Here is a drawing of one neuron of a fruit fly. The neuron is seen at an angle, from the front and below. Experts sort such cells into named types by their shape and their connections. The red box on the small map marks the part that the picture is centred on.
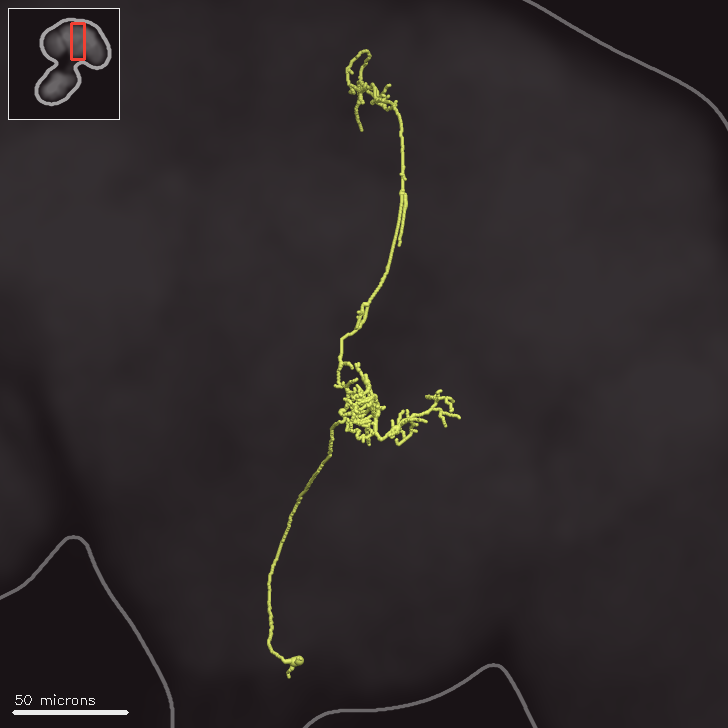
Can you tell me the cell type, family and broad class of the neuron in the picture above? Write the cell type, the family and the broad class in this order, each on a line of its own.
PRW006
hemilineage LB5
central-brain intrinsic neuron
